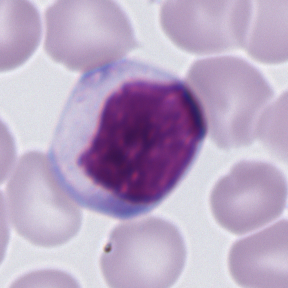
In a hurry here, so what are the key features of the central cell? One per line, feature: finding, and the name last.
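Outline: smooth and rounded, no surface projections
Nucleus: angular, with fairly straight edges
Nucleoli: none seen
Cytoplasm: pale grey-blue
Identification: large granular lymphocyte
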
